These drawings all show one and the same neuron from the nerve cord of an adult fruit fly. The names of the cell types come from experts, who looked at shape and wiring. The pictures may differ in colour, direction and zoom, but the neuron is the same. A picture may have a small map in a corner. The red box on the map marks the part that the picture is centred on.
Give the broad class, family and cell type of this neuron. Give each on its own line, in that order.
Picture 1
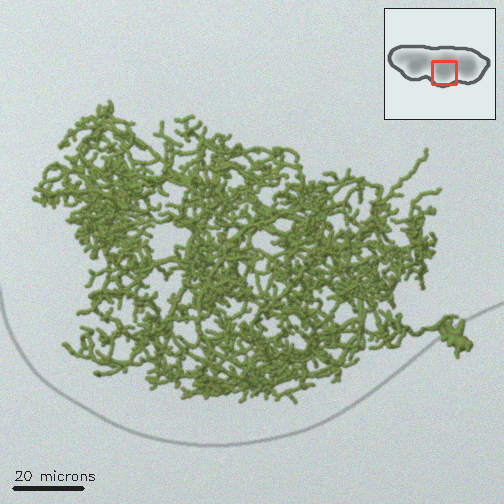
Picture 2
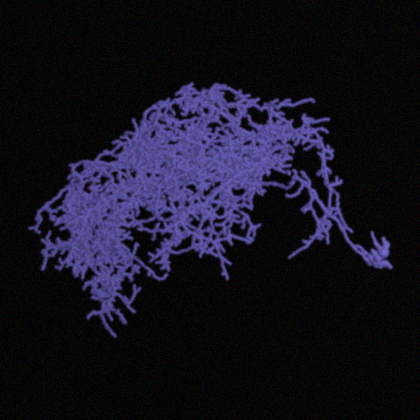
nerve-cord intrinsic neuron
hemilineage 08A
IN08A005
